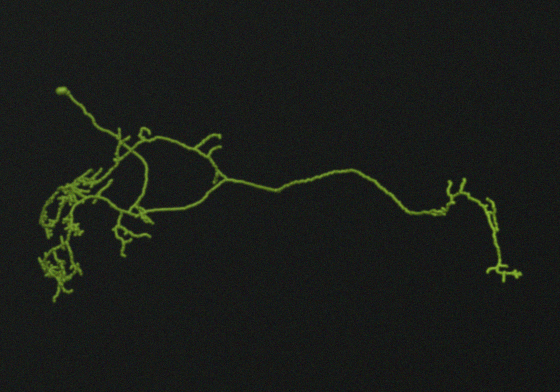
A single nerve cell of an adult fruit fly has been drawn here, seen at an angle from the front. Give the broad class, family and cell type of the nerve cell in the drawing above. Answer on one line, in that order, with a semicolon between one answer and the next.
central-brain intrinsic neuron; hemilineage LHl2_ventral; CB3569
